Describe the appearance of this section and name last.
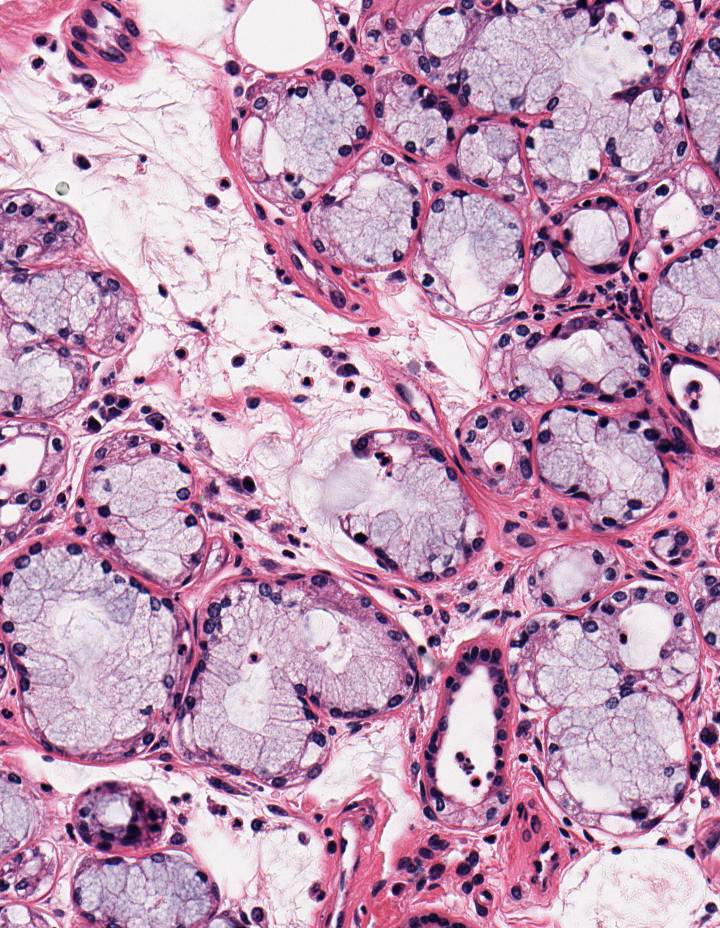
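Acini rounded, crowding right side and lower half; loose stroma upper left. Mucous cells form them; cytoplasm pale, finely bubbly, grey-blue. Nuclei dark, flattened, pressed against cell bases at each acinar rim. Lower centre: small duct, open empty-looking lumen, lined by cuboidal cells with pink cytoplasm and round dark nuclei. Section: minor salivary gland.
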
